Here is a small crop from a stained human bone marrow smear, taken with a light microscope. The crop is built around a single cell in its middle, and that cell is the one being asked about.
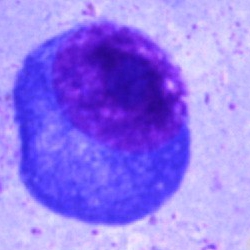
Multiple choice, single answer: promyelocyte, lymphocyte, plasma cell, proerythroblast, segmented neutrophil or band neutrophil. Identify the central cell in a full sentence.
Here the cell in the middle is a plasma cell.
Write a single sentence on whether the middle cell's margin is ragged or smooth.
Happy to help: the outline is smooth and shows no projections.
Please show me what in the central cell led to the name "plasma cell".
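The nucleus sits off-centre, toward the upper right of the cell.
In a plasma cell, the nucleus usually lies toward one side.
That placement goes with the name. The cytoplasm stains deep blue.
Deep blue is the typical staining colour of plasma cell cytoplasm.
This colour fits as well. The cytoplasm is abundant, taking up about half of the cell, and the chromatin is coarse and clumped.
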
